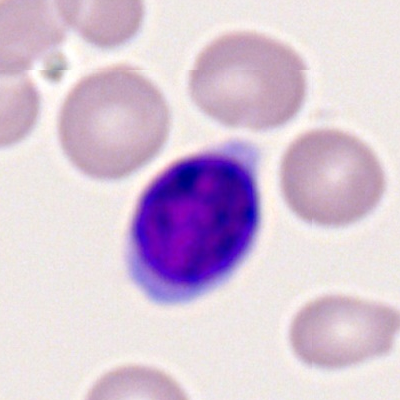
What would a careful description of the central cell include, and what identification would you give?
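Begin with the chromatin: dense, dark purple, with still darker clumps. Around the nucleus there is only a narrow rim of pale blue cytoplasm, widest at the lower left of the cell. So what we have here is a lymphocyte.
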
